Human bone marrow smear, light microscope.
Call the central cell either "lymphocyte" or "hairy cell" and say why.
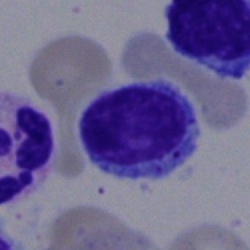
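What we have here is a lymphocyte, not a hairy cell. The deciding point is the cytoplasm: it forms only a thin rim around a nucleus that fills most of the cell.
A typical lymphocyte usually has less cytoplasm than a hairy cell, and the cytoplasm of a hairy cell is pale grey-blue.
Here the rim is blue and widest along the lower edge, with a few small dark dots at the lower right.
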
